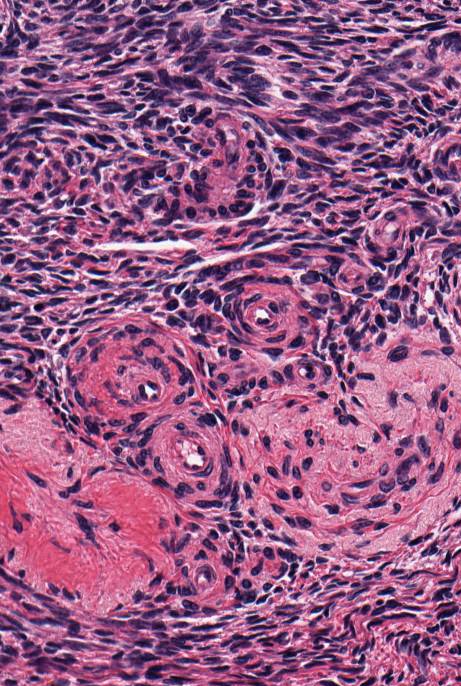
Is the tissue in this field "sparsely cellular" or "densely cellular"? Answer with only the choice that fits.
Densely cellular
